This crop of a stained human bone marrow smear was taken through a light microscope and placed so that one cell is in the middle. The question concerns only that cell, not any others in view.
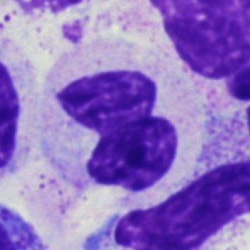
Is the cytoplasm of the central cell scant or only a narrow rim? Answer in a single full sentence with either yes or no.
No, the cell's cytoplasm is ample, not a thin rim.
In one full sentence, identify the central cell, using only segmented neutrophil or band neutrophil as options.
The crop centres on a single cell, and that cell is a segmented neutrophil.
